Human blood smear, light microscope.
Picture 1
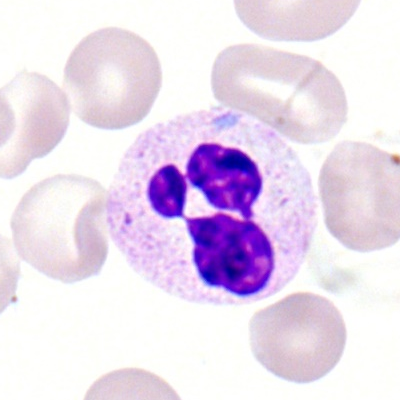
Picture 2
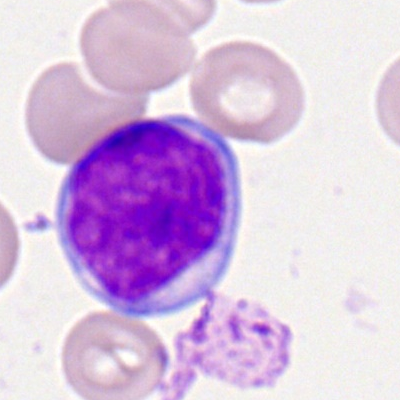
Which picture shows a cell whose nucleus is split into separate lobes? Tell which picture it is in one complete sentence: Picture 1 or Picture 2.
A lobed nucleus is found in the cell of picture 1.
